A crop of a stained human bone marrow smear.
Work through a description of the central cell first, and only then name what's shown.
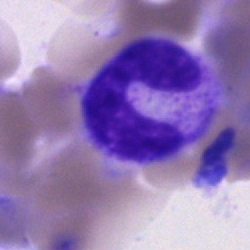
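A round, smooth outline encloses this cell. The nucleus forms a thick band bent into a C shape, its open side facing to the right. Within the curve of the nucleus, the cytoplasm is pale lilac. The cell is a band neutrophil.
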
